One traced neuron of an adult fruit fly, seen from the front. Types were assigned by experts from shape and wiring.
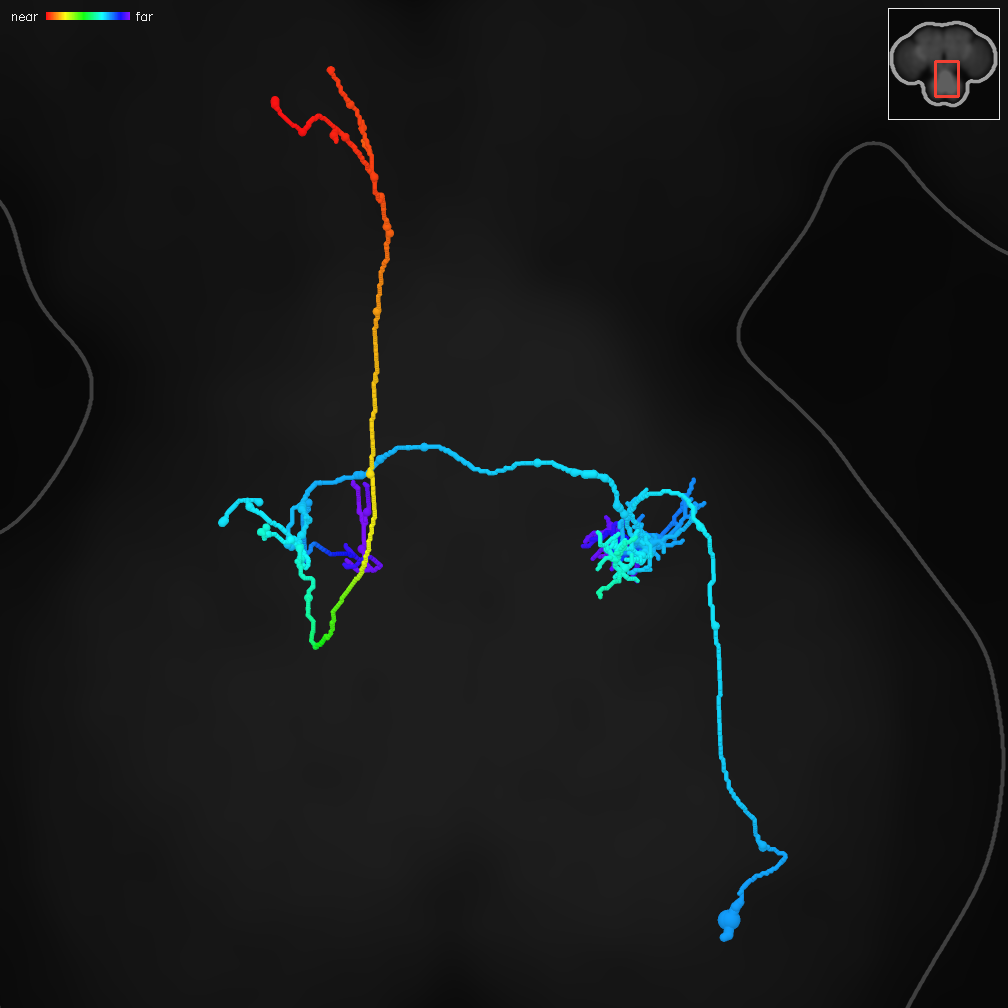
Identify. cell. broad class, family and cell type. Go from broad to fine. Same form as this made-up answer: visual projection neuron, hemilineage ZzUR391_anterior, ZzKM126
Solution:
ascending neuron, hemilineage 06A, AN06A080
